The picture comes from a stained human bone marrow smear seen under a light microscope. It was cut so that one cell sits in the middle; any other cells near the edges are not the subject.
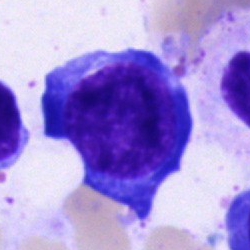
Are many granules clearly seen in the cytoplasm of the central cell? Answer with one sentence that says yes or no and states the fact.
No, its cytoplasm is free of any visible granules.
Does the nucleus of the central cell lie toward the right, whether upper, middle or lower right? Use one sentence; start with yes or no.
Yes, toward the right of the cell is where its nucleus lies.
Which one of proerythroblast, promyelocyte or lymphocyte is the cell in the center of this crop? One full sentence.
The cell in the middle of the field of view is a proerythroblast.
